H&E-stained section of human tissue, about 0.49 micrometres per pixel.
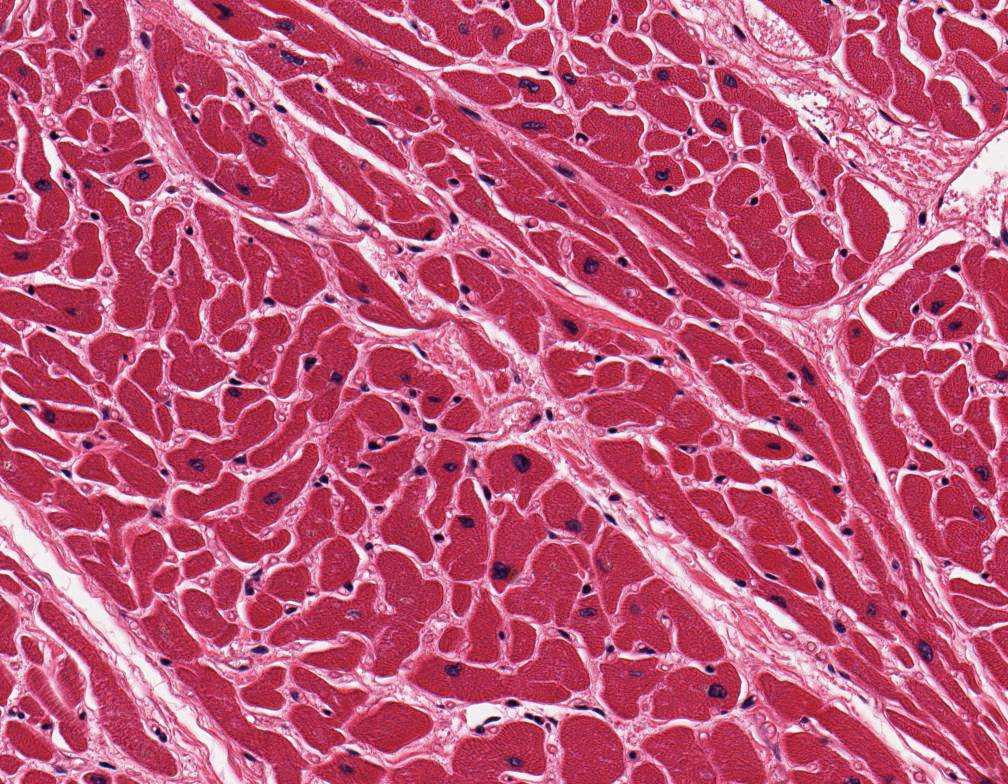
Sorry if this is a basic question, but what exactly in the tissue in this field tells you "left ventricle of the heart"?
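This tissue is the left ventricle of the heart. Look at how the muscle fibres fill nearly the whole field, in bundles running diagonally from upper left to lower right. Now follow a single fibre: it branches and joins its neighbours, so together they form an irregular network.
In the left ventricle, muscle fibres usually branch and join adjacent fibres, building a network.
The branching network you see here goes with that. The fibre cytoplasm stains a deep, even red. Between the fibres, and between the bundles, lie thin pink strands of connective tissue carrying small dark nuclei.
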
